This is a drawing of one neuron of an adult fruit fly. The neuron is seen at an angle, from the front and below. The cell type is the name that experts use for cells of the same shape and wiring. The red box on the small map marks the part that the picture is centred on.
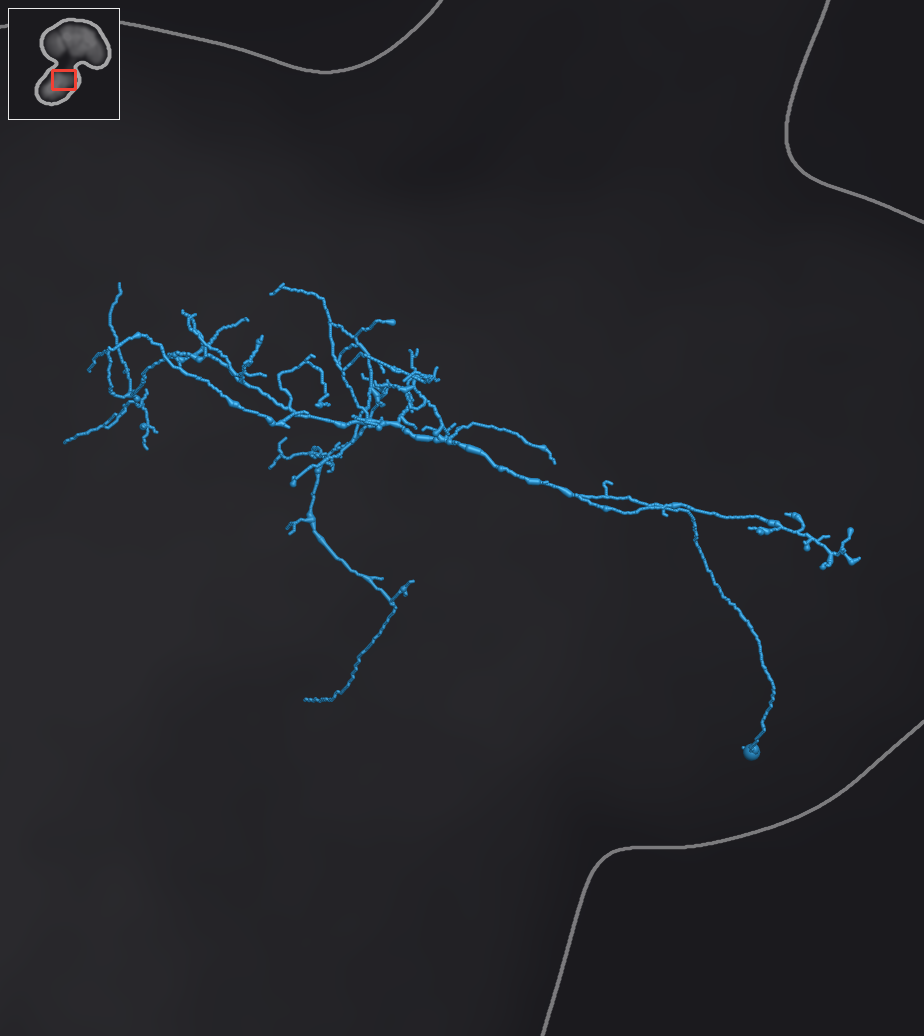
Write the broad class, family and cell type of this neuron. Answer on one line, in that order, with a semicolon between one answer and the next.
nerve-cord intrinsic neuron; hemilineage 21A; IN21A116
